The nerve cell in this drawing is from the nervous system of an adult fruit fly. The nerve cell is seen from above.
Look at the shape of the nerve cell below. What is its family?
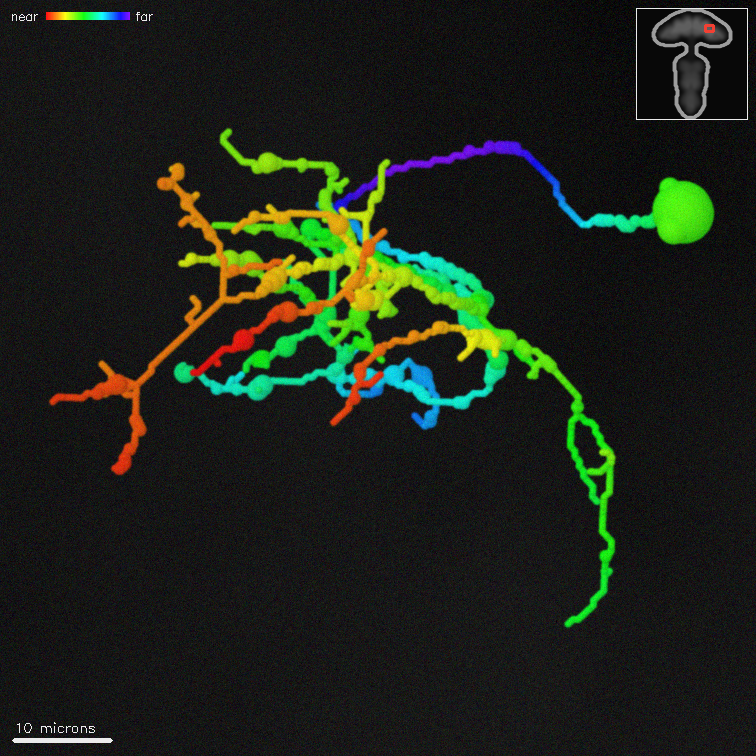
hemilineage VLPl4_dorsal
